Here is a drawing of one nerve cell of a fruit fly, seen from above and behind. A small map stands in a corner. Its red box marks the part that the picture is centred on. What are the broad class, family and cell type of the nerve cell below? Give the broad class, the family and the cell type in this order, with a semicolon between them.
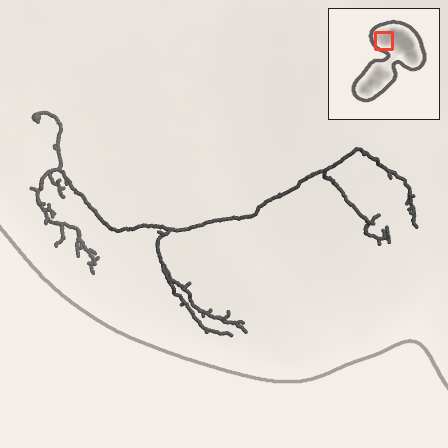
optic-lobe intrinsic neuron; TmY; TmY9a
